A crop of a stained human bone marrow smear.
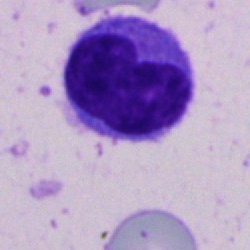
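Monocyte (central cell), roughly round in outline. A notch in the top edge of the nucleus gives it a two-lobed outline, and the nucleus fills most of the cell. No granules are visible in the cytoplasm.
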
